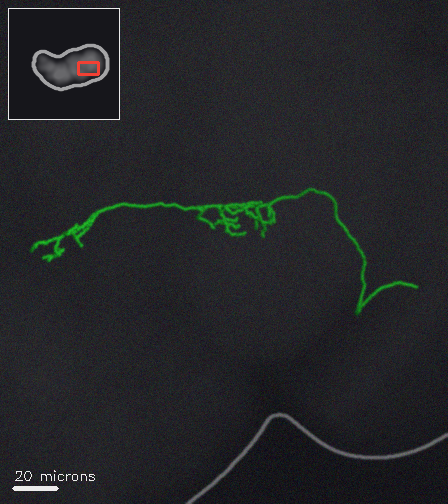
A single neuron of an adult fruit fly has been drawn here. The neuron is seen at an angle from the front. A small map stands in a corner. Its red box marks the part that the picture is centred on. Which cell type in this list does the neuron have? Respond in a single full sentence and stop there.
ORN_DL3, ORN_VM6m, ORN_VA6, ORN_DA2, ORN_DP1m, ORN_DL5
It is the cell type ORN_DP1m to which this neuron belongs.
